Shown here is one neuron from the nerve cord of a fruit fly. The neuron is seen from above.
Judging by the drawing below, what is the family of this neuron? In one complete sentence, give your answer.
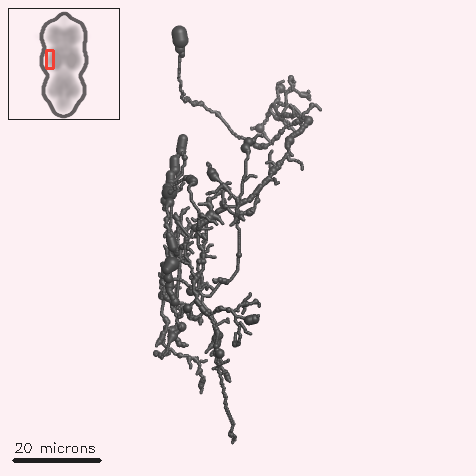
The neuron here is of family hemilineage 08A.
